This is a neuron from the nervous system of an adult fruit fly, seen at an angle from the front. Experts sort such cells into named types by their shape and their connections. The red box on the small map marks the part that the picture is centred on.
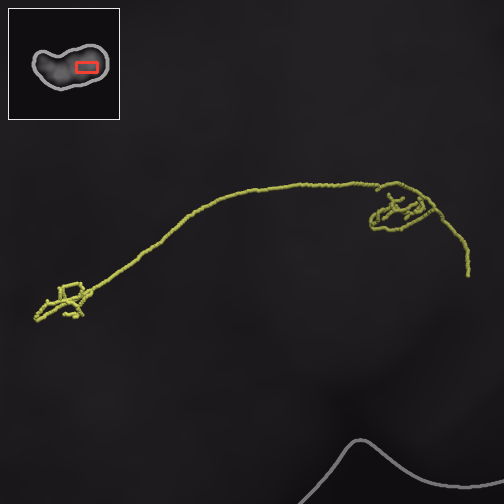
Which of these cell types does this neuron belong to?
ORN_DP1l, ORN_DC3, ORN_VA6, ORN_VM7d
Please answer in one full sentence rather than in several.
This neuron is categorized as cell type ORN_DP1l.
